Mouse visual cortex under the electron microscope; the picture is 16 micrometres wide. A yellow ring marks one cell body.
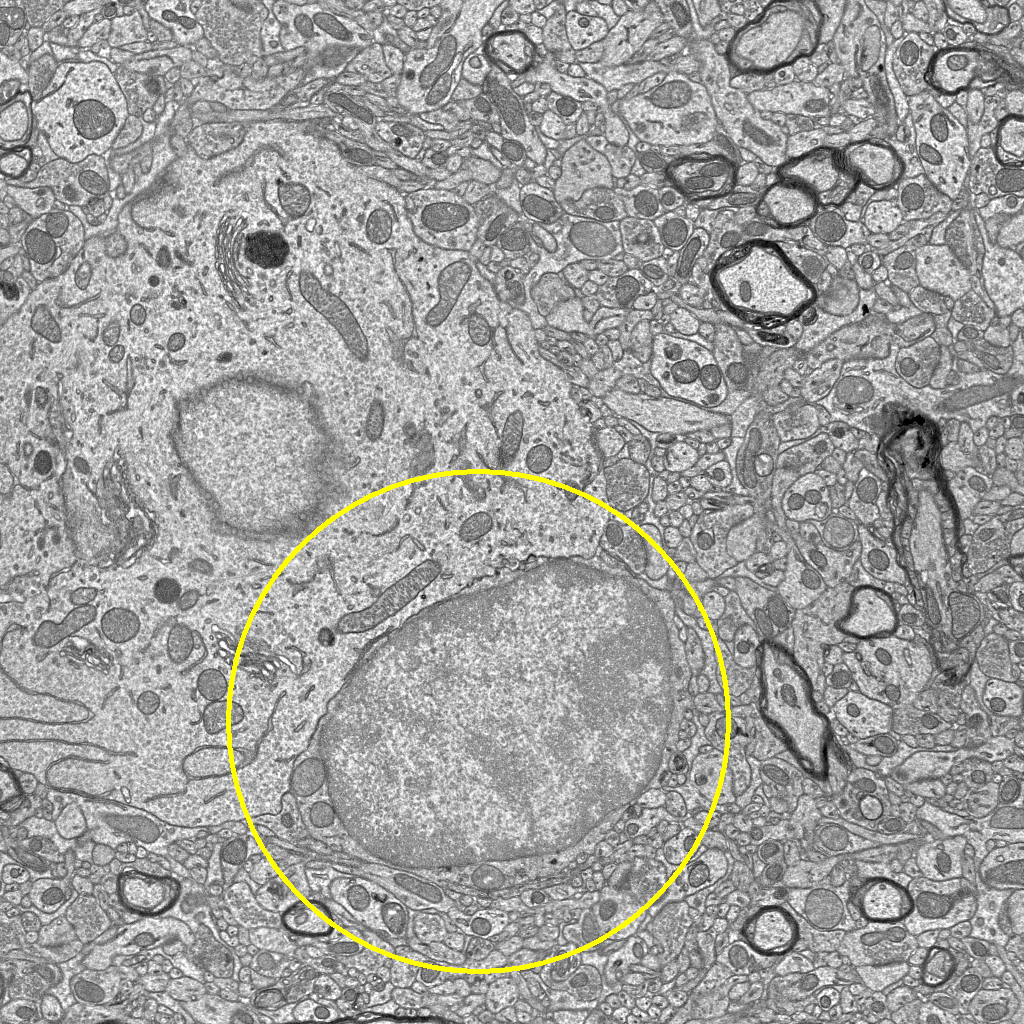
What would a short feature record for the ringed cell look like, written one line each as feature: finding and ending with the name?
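Outline: smooth, no deep infoldings
Nucleolus: none standing out in this section
Mitochondrion: a long one, parallel to the envelope on its upper-left side
Neighbour: another cell body with its own nucleus, close by to the upper left
Name: oligodendrocyte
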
